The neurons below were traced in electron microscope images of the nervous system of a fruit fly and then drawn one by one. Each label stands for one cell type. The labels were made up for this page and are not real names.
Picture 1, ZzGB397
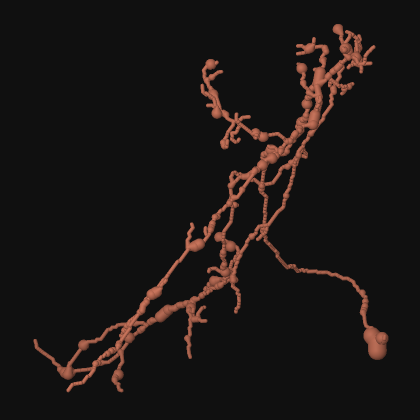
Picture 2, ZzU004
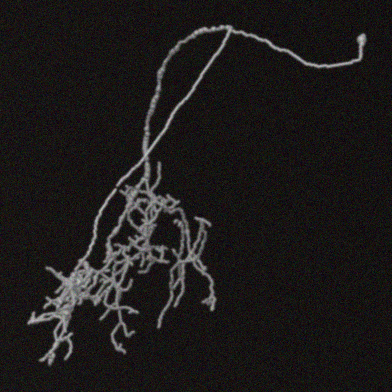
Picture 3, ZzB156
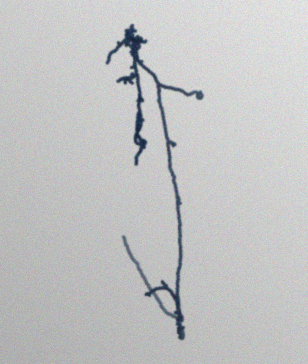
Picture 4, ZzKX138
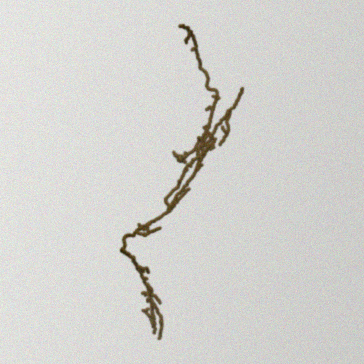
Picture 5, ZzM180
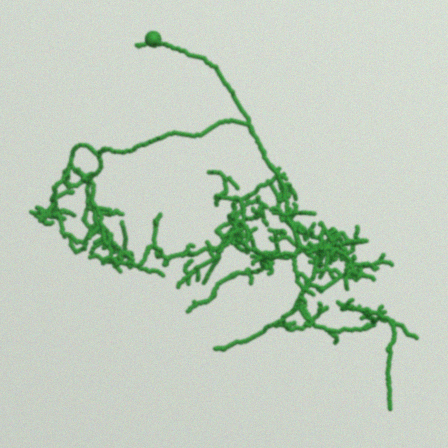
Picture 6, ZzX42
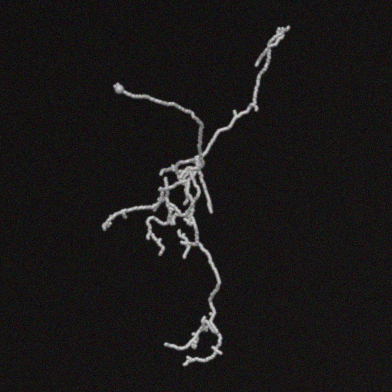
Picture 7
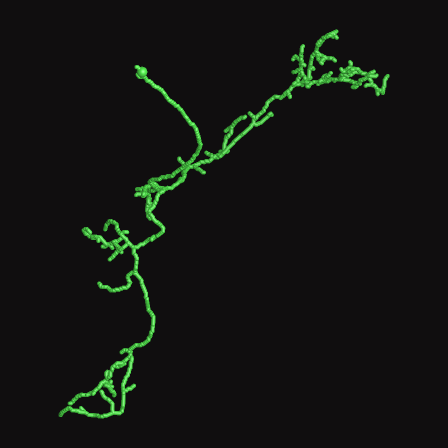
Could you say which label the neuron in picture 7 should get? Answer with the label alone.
ZzX42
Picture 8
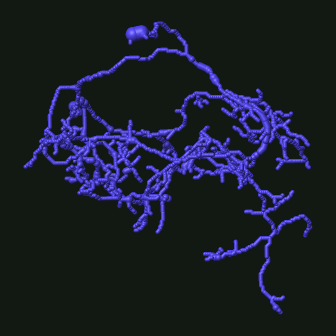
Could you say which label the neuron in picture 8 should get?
ZzM180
